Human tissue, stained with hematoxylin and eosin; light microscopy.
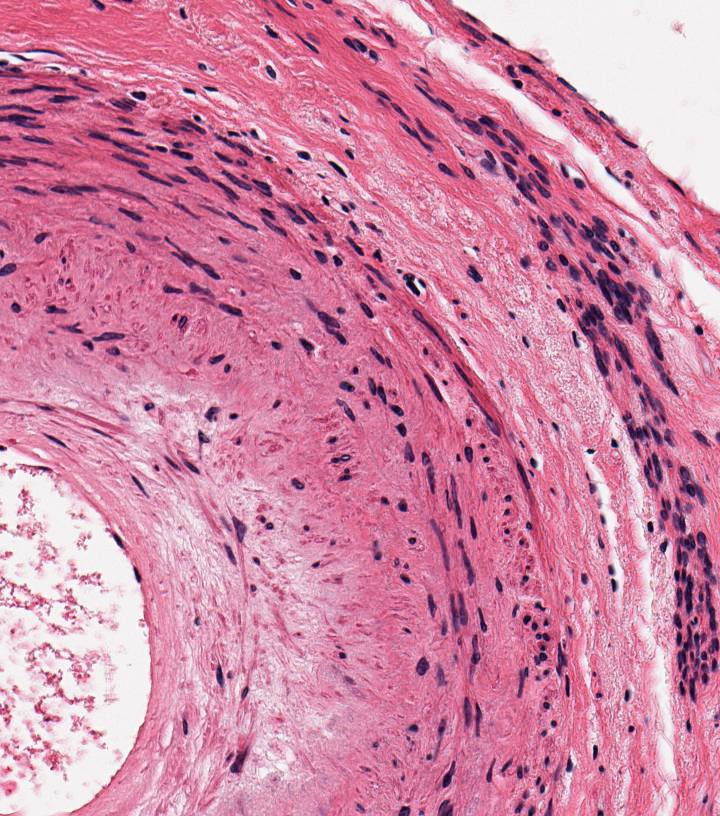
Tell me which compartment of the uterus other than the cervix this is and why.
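The field shows an artery. A thick curved wall surrounds a round lumen at the lower left. Its pink fibres run in concentric bands parallel to the curve of the lumen, and most of its nuclei are dark, elongated and spindle-shaped, aligned with the fibres.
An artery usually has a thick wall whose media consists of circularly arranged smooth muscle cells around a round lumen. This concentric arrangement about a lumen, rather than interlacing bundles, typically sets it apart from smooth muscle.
Toward the right edge, dark nuclei are crowded into dense clusters within the outer layers.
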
